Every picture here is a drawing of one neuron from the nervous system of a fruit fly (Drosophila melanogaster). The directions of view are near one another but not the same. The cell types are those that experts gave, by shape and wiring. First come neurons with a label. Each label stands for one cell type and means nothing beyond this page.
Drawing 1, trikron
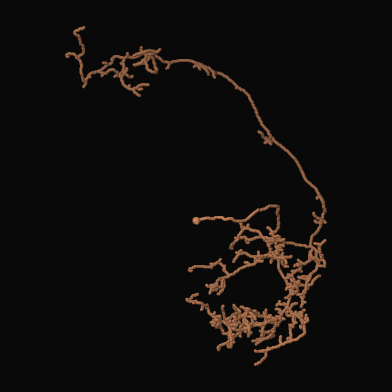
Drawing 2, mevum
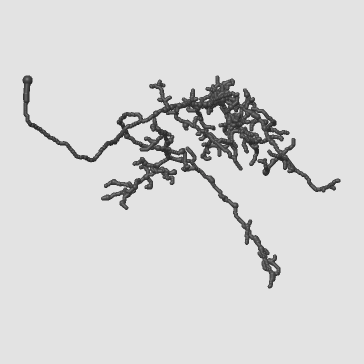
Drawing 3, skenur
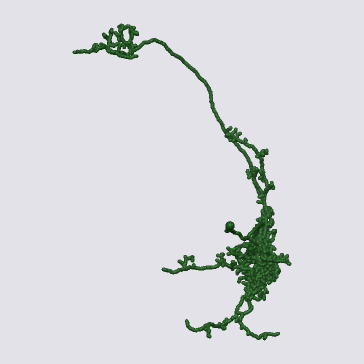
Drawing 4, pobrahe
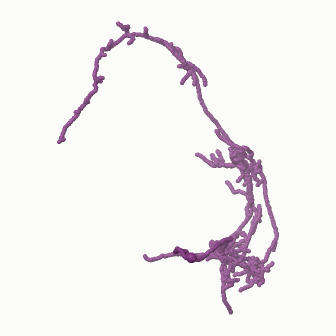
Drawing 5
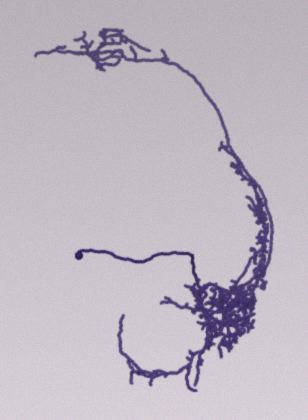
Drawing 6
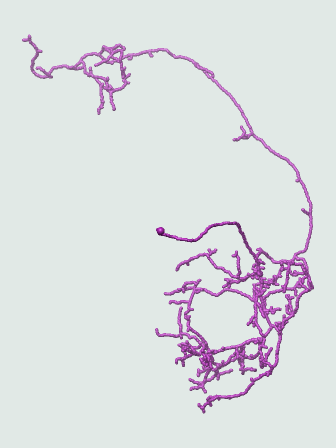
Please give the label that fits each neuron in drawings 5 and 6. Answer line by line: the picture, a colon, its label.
5: skenur
6: trikron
